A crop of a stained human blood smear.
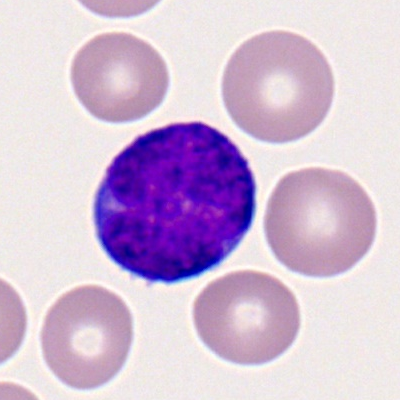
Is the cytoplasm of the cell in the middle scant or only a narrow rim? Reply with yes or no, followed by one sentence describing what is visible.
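Yes. The nucleus fills almost the whole cell.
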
